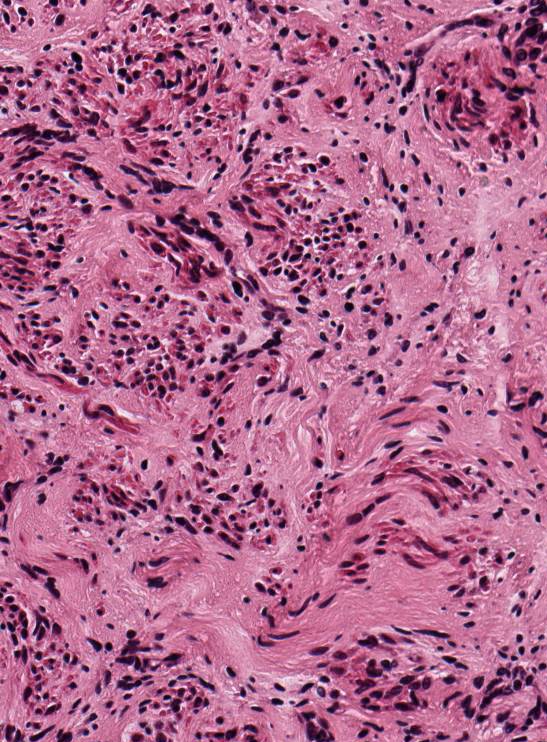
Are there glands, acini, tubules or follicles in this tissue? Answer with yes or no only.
No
